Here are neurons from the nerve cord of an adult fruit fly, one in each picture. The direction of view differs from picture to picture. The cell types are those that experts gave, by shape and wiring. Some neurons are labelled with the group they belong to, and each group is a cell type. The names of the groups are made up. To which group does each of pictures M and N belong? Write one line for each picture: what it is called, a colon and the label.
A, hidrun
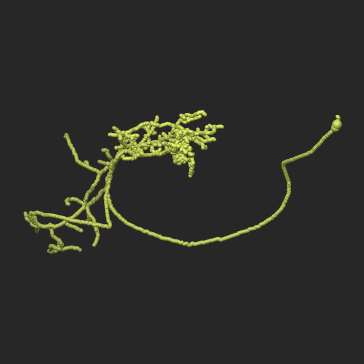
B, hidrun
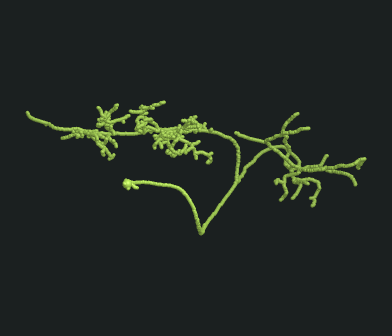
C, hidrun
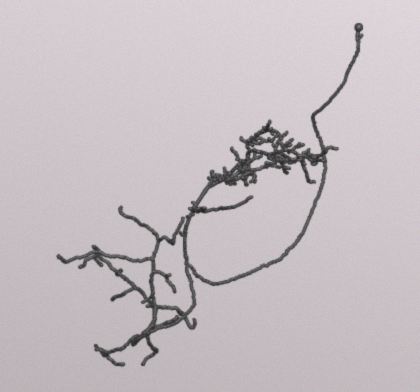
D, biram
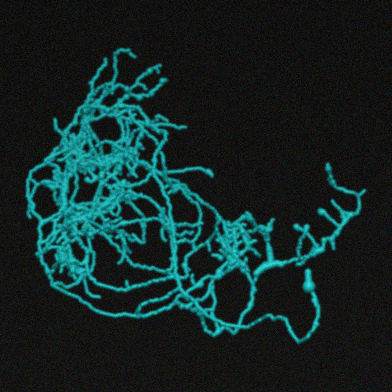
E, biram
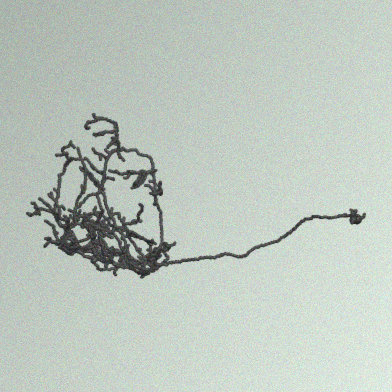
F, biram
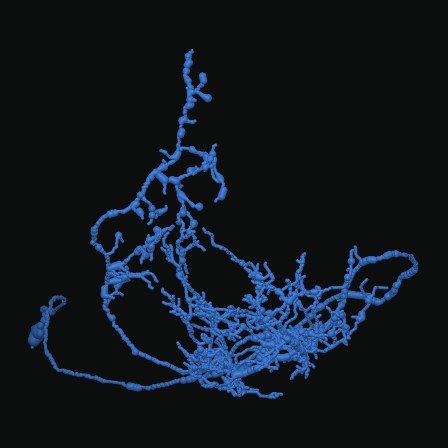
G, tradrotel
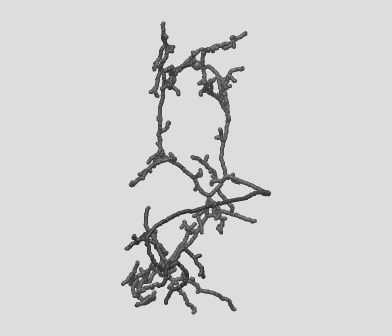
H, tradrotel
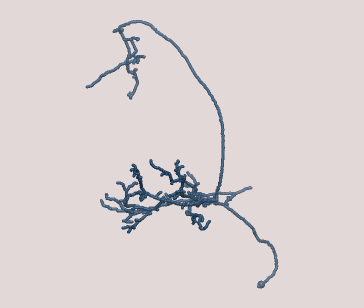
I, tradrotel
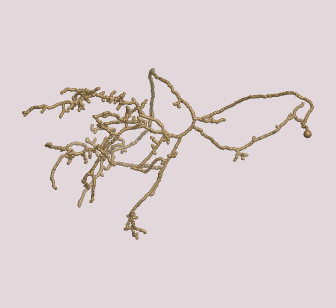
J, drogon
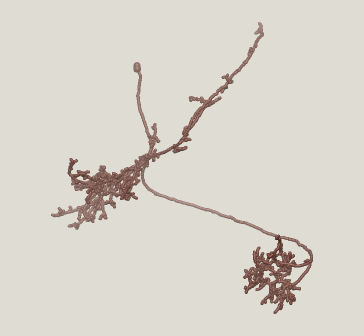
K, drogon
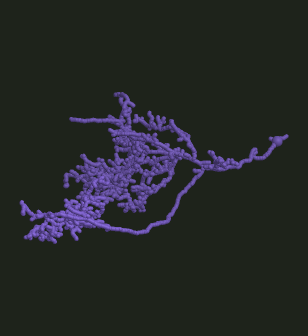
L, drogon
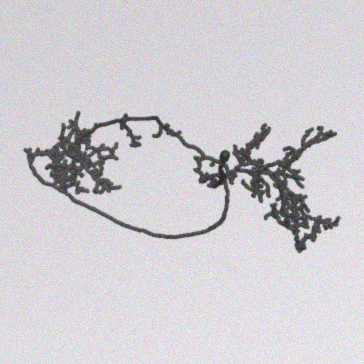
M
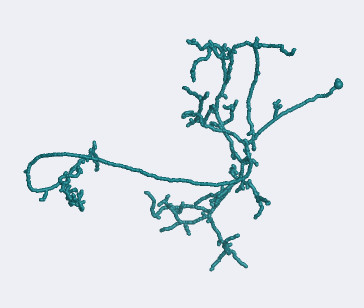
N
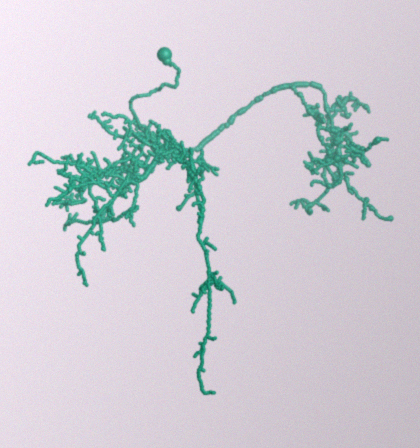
M: tradrotel
N: drogon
